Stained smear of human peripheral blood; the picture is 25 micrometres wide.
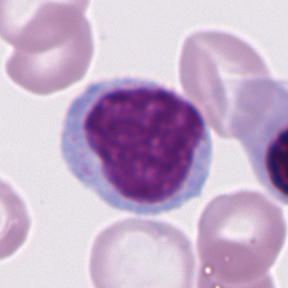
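A typical lymphocyte in a stained smear of human peripheral blood; the cell measures about 14 by 12 micrometres. Its nucleus, about 10 micrometres across, lies off-centre, shifted toward the upper right. The chromatin is dark purple and coarsely clumped, with small paler patches between the clumps. The cytoplasm is pale grey-blue, its rim wider on the left side than on the upper right.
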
